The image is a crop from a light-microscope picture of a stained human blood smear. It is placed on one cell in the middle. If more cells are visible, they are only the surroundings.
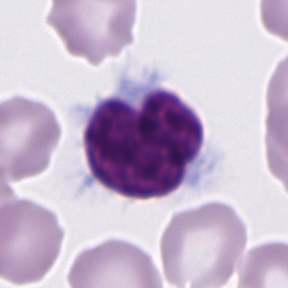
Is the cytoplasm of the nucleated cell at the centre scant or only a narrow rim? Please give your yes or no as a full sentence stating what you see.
Yes, the cell has scant cytoplasm, no more than a thin rim.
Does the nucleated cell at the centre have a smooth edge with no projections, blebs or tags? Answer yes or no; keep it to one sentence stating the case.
No, along its edge the cell is rough, not smooth.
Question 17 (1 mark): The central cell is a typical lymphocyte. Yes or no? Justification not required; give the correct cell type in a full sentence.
No, the cell located centrally is a hairy cell rather than a typical lymphocyte.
